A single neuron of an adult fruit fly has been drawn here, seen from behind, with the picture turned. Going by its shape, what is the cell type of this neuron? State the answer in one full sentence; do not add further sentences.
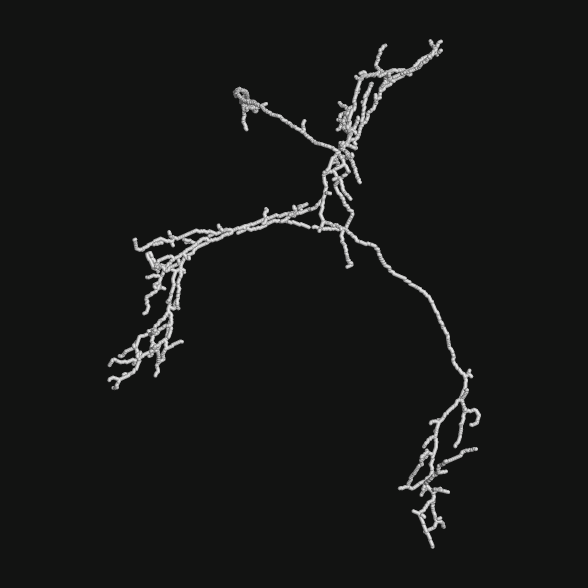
By its cell type, the neuron is PS096.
